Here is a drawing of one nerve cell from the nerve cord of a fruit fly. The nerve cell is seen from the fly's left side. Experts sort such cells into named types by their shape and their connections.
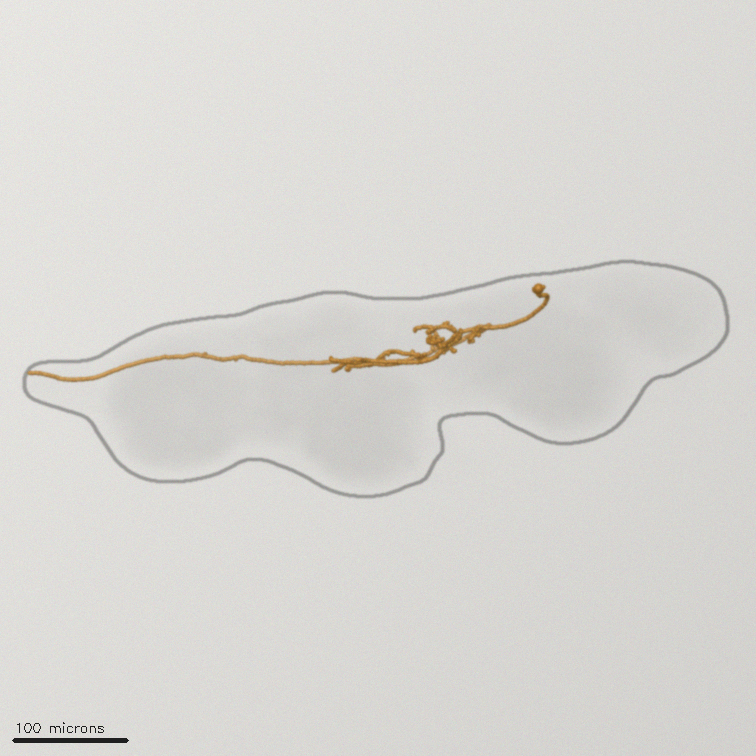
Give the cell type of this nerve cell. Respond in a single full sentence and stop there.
The cell type that fits this nerve cell is AN07B089.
